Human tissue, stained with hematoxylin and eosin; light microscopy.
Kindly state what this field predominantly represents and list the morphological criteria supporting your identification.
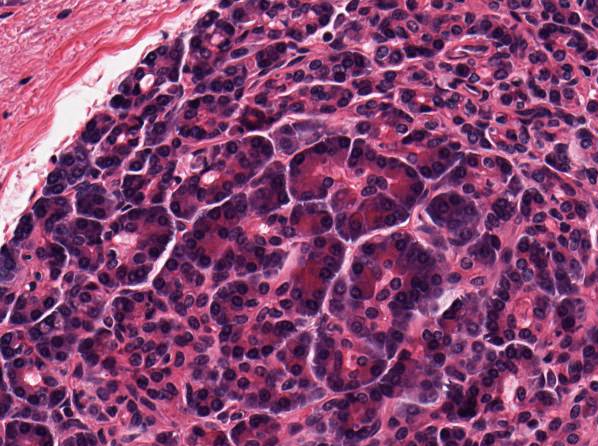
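This is exocrine pancreas. See how closely packed epithelial cells fill nearly the whole field, in small nests and acinus-like groups with a few small round lumina. Their cytoplasm is ample, granular, and stains purple to pink.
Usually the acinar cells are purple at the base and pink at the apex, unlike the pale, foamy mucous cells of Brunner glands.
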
